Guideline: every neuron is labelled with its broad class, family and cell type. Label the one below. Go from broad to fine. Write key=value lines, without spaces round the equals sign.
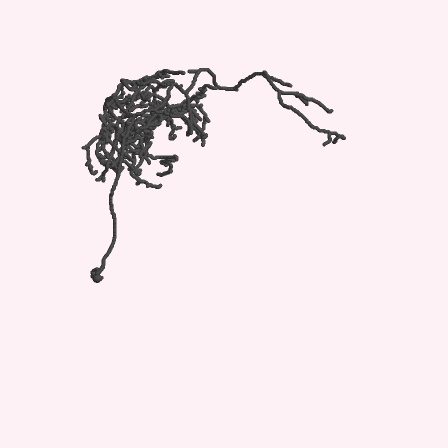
broad_class=nerve-cord intrinsic neuron
family=hemilineage 12A
cell_type=IN12A018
